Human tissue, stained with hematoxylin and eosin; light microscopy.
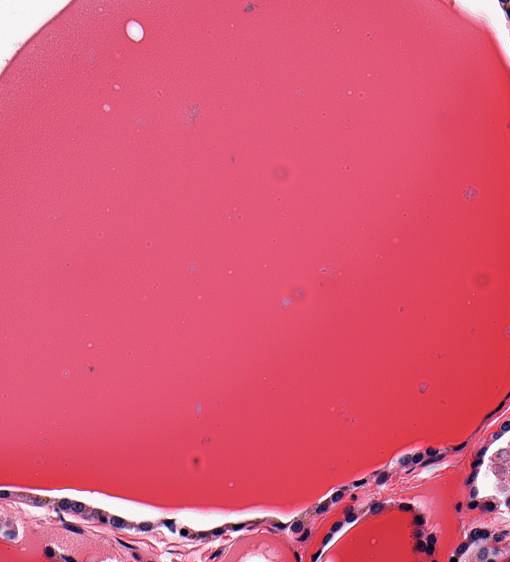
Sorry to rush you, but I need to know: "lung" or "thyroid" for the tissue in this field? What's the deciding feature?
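This is thyroid. The single large rounded follicle that fills most of the field is filled with smooth, homogeneous pink colloid, and the smaller follicles in the lower right corner also contain pink colloid.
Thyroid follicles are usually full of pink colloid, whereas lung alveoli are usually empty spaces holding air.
Along the bottom edge, the large follicle is lined by a single layer of flattened to low cuboidal follicular cells.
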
